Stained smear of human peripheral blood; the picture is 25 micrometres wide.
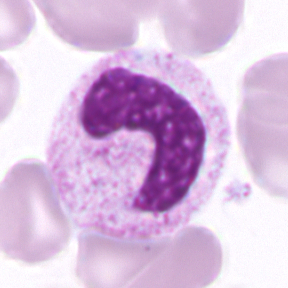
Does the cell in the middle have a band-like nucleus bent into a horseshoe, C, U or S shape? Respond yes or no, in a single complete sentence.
Yes, the nucleus of the cell is bent into a band with no separate lobes.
